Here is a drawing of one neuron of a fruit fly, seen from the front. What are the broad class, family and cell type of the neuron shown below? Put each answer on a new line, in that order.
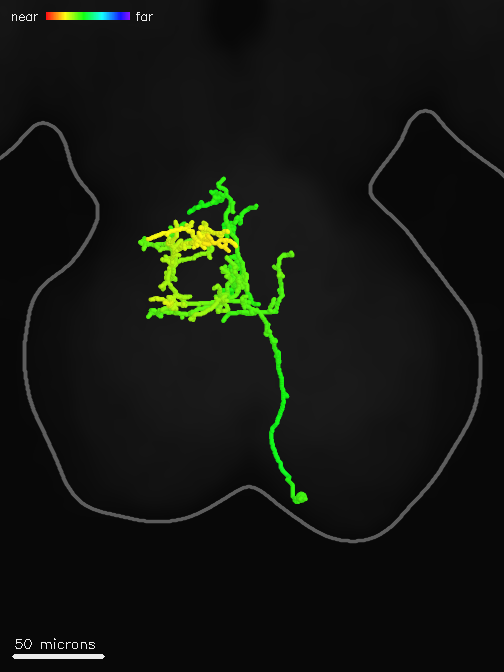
nerve-cord intrinsic neuron
hemilineage 06B
IN06B058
